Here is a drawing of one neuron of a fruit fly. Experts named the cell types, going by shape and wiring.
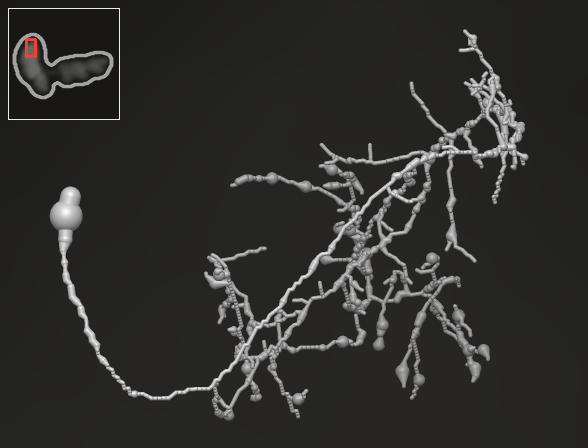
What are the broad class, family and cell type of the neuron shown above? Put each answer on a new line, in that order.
central-brain intrinsic neuron
hemilineage LHa3
CB1333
